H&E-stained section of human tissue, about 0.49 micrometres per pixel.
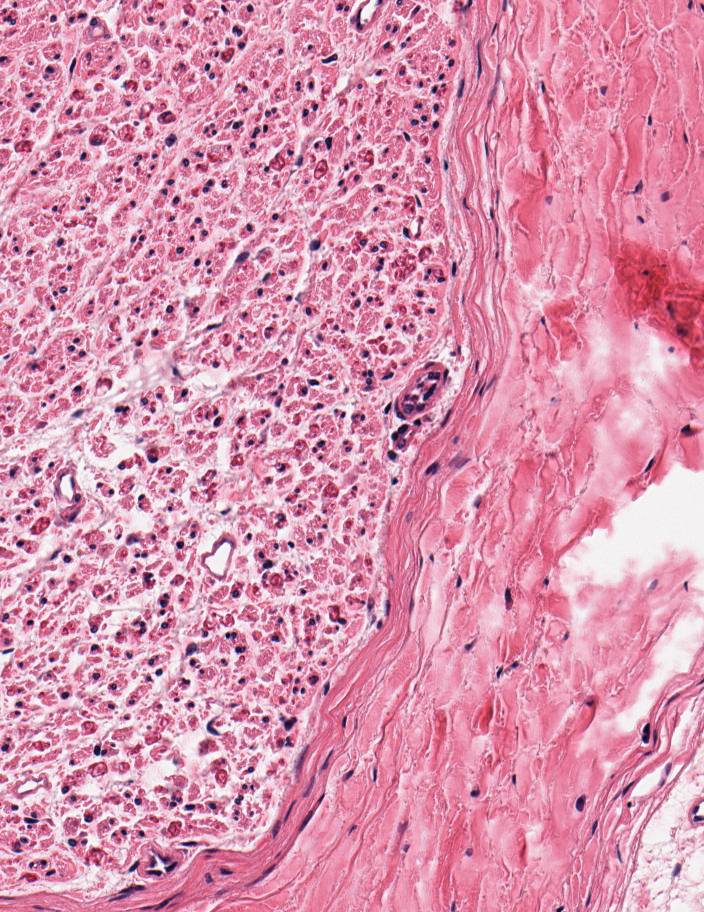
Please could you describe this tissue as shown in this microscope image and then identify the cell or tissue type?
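The left two-thirds of the field is filled by a large rounded compartment of closely packed small pink profiles cut in cross section, with small dark nuclei scattered fairly evenly among them. The right third is dense connective tissue: wavy pink collagen bundles running mostly top to bottom, with sparse spindle-shaped nuclei and a dark red patch near the upper right edge. This is tibial nerve.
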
